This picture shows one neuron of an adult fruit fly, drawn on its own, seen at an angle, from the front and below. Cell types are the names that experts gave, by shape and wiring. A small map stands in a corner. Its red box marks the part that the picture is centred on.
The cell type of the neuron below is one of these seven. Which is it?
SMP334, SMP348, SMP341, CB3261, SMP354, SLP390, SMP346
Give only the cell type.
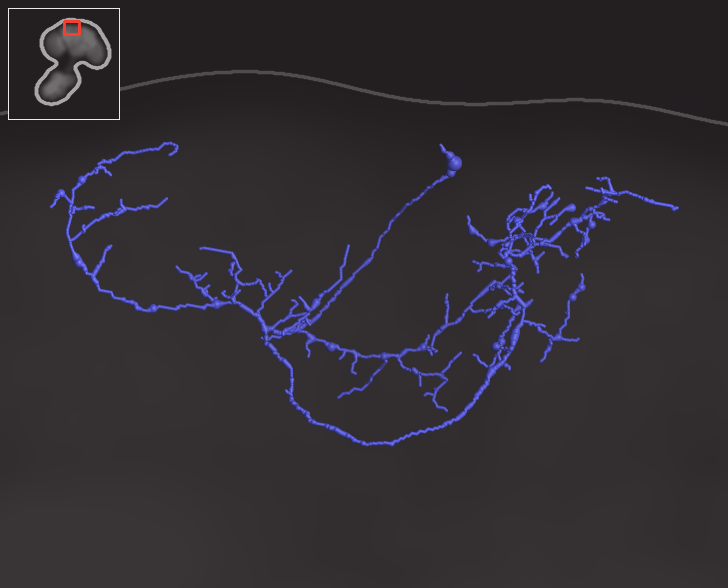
SMP348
